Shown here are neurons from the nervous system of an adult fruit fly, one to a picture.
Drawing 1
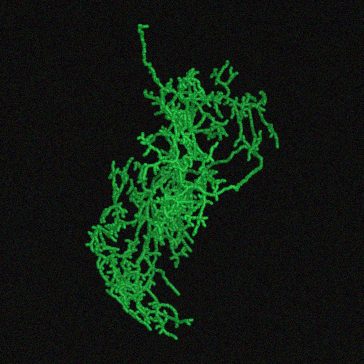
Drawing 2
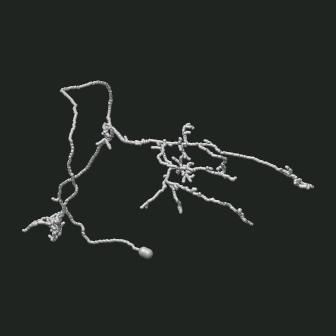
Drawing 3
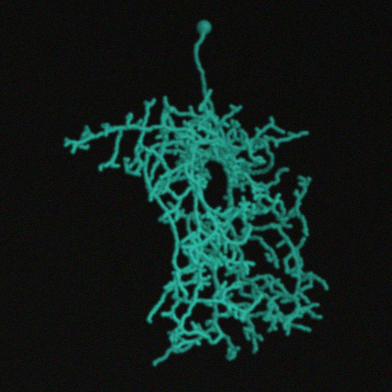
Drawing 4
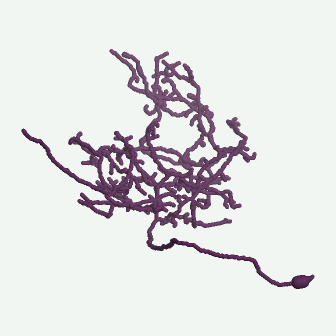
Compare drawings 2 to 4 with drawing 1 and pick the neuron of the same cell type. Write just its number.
3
